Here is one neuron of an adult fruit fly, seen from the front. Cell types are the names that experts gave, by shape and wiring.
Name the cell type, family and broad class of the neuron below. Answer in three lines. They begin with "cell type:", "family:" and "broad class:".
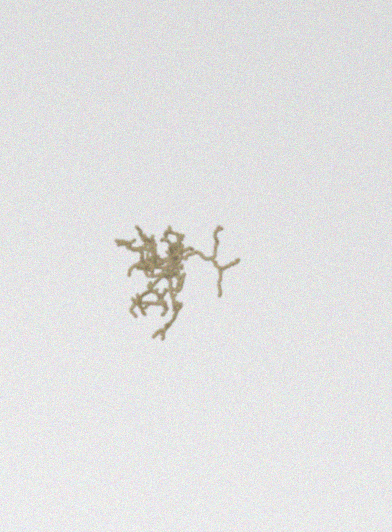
cell type: PS076
family: hemilineage LALv1_ventral
broad class: central-brain intrinsic neuron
